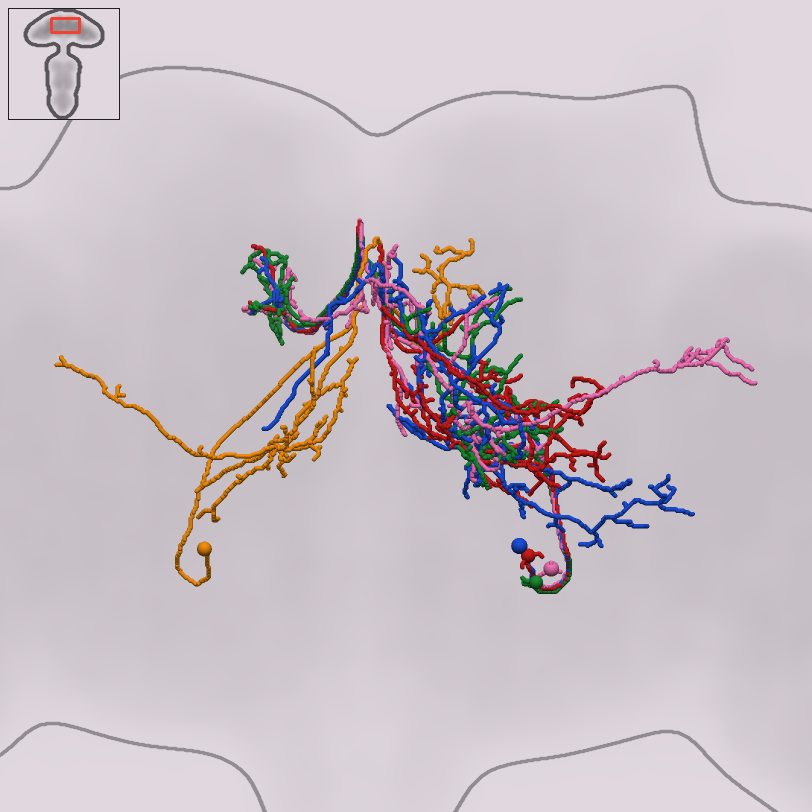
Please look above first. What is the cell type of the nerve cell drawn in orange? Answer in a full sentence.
The cell type is CB0975.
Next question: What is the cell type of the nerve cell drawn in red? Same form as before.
The cell type is SMP483.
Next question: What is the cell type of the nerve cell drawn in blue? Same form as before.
The cell type is SMP700m.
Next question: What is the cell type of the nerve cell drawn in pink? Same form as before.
The cell type is SMP726m.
